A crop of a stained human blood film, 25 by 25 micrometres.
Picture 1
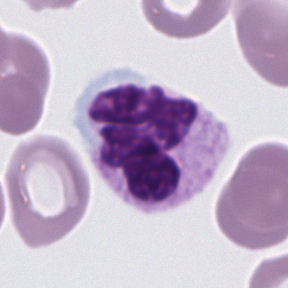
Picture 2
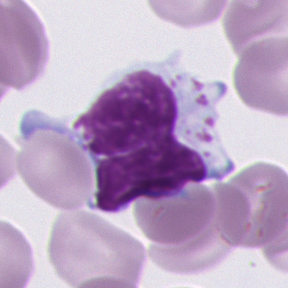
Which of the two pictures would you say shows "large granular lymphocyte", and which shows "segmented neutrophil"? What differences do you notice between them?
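In picture 1 we have the segmented neutrophil, and in picture 2 the large granular lymphocyte. The nucleus of the segmented neutrophil is folded into several overlapping lobes, with dark purple, coarsely clumped chromatin and no visible nucleoli.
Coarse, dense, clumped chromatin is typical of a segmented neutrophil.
The large granular lymphocyte also has dark purple, dense chromatin, broken only by small paler patches.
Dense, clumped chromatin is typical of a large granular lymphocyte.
In both cells the cytoplasm lies mainly to the right of the nucleus, with a narrow pale blue rim remaining on the left in picture 1. In picture 2 that cytoplasm is very pale, ranging from almost colourless to faint blue.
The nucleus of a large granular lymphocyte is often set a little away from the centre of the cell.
The granules differ clearly: picture 1 has fine pinkish-lilac granules in the cytoplasm on the right.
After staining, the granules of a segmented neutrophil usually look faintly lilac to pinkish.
Picture 2 instead shows a scattering of distinct reddish-purple granules to the right of the nucleus, few and separate, with most of the cytoplasm clear between them.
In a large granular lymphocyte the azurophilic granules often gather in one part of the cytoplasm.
The large granular lymphocyte also has an irregular outline with angular, pointed corners instead of a smooth round edge, and no clear vacuoles in its cytoplasm.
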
